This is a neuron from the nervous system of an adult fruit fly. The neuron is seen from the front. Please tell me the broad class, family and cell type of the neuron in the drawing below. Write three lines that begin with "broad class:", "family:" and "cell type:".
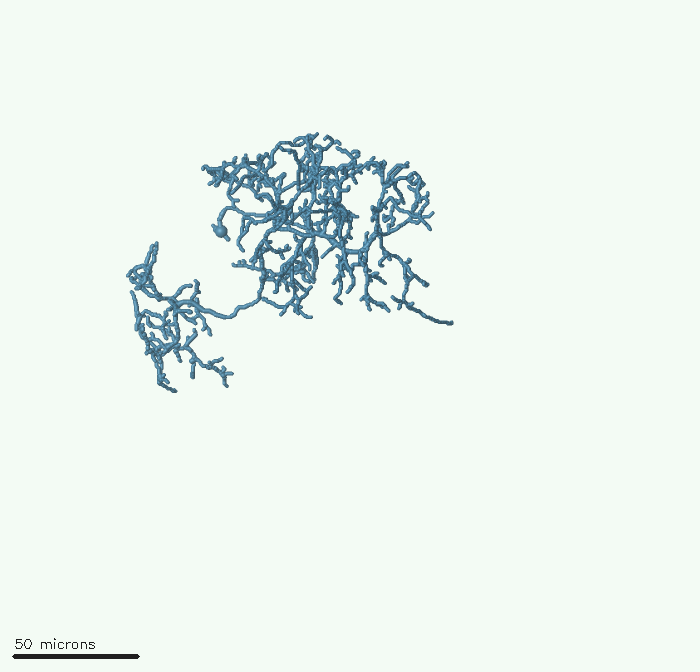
broad class: nerve-cord intrinsic neuron
family: hemilineage 21A
cell type: IN21A021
